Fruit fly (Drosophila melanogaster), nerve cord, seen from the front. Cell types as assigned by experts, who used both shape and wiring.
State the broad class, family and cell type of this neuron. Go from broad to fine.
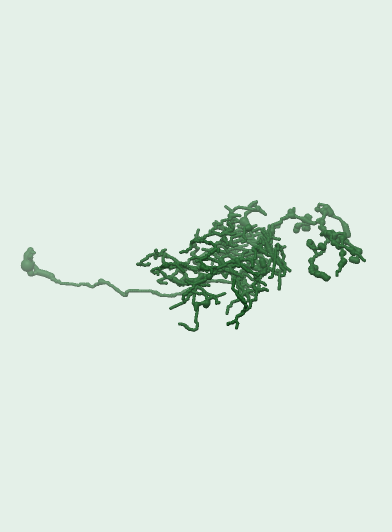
nerve-cord intrinsic neuron; hemilineage 06A; IN06A066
